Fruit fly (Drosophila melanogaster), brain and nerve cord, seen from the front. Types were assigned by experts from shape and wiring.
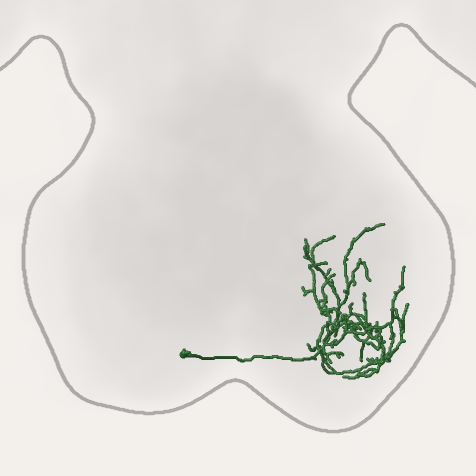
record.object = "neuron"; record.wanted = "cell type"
IN14A031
